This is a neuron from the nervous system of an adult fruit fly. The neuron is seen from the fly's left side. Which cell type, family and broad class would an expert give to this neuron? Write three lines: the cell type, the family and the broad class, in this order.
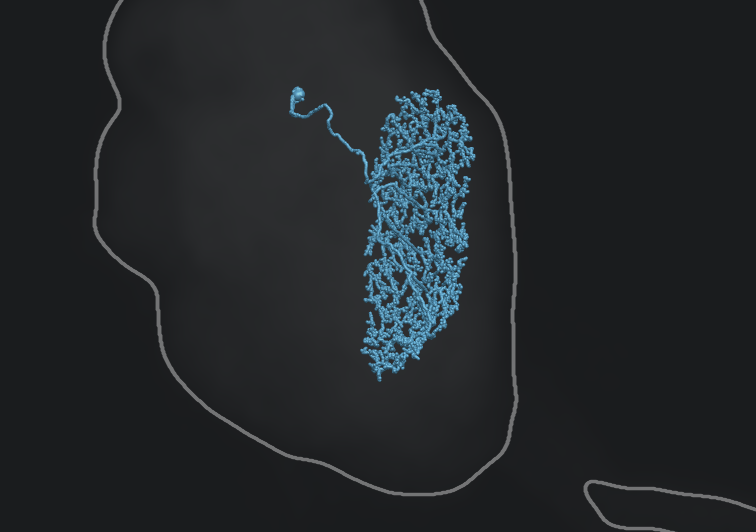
Li11a
Li
optic-lobe intrinsic neuron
